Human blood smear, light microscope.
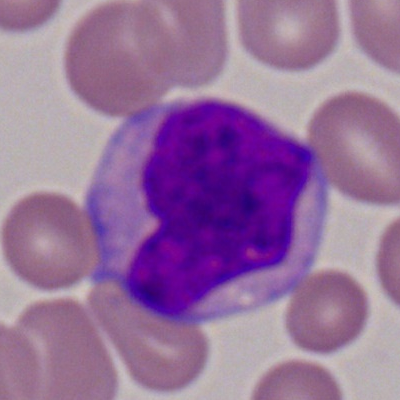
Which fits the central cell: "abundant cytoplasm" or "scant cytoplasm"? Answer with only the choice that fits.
Scant cytoplasm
